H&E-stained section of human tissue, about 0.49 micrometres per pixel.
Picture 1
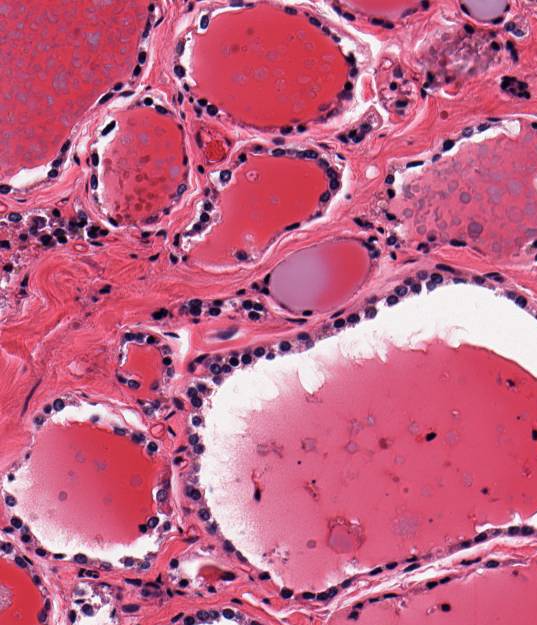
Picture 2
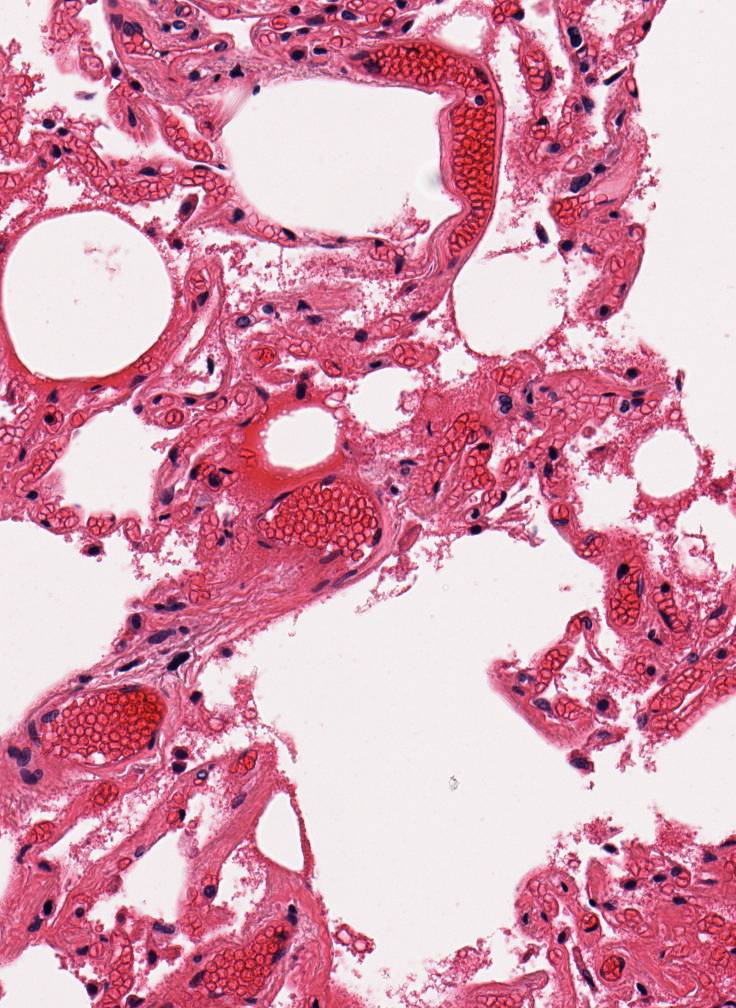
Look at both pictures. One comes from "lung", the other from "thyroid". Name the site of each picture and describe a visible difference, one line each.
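Picture 1 – thyroid. The field is filled with closed round to oval follicles of widely varying size, the largest lying at the lower right.
Picture 2 – lung. No glands, lined ducts or cartilage are seen anywhere in the field.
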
